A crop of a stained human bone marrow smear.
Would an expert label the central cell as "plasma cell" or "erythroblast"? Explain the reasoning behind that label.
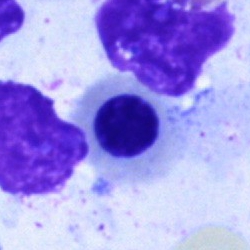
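This is an erythroblast. A pale grey-blue zone surrounds the nucleus on all sides, and this is far from deep blue.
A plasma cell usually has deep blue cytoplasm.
The chromatin is very dark and dense, with almost no visible pattern. No nucleolus can be seen, and there are no vacuoles around the nucleus.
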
